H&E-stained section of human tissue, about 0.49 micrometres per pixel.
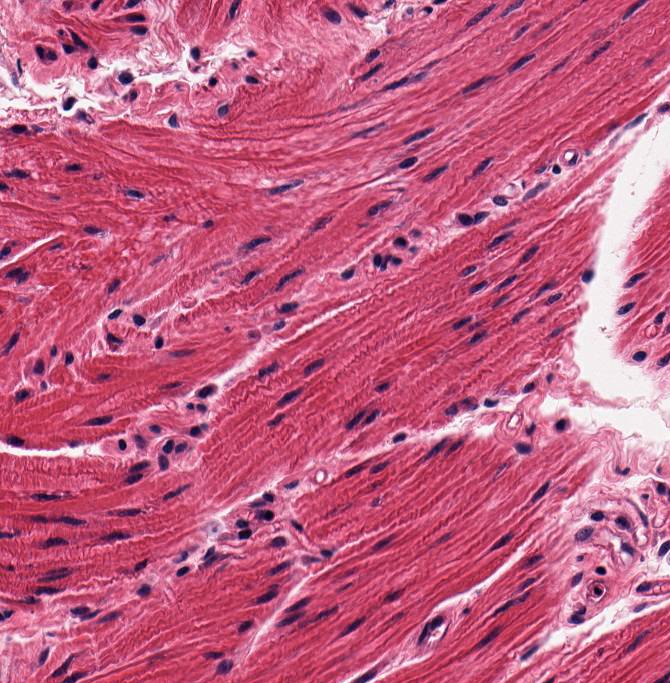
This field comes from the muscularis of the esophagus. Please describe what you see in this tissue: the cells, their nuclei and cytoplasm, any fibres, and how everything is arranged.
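Neighbouring muscle fibres branch and merge with one another instead of lying as separate parallel cylinders. Their nuclei are oval, elongated along the fibre, and centrally placed. Between the muscle bundles run thin strands of pale connective tissue containing small dark, rounder nuclei. Fat cells are absent from the field.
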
